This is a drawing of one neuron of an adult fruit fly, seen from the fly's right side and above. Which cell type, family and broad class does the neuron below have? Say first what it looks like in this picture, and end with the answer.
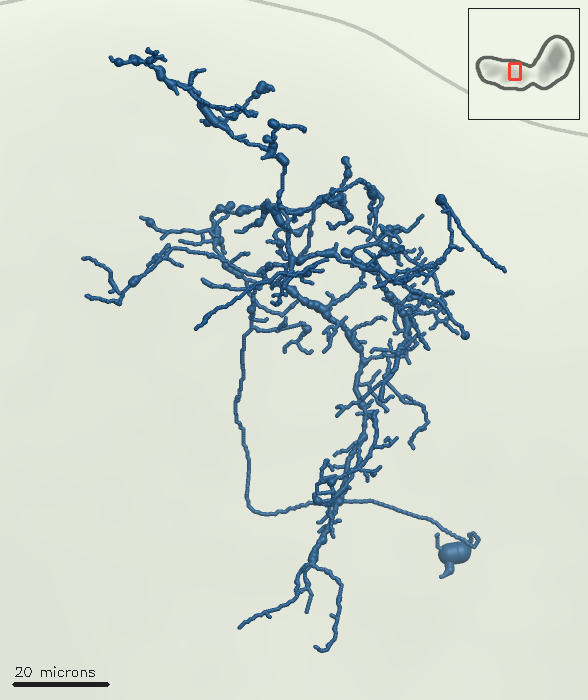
Its cell body lies at the lower right of the picture. From top to bottom in the picture it spans about 130 microns. Its cell type is IN16B072. Its family is hemilineage 16B. It is a nerve-cord intrinsic neuron.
